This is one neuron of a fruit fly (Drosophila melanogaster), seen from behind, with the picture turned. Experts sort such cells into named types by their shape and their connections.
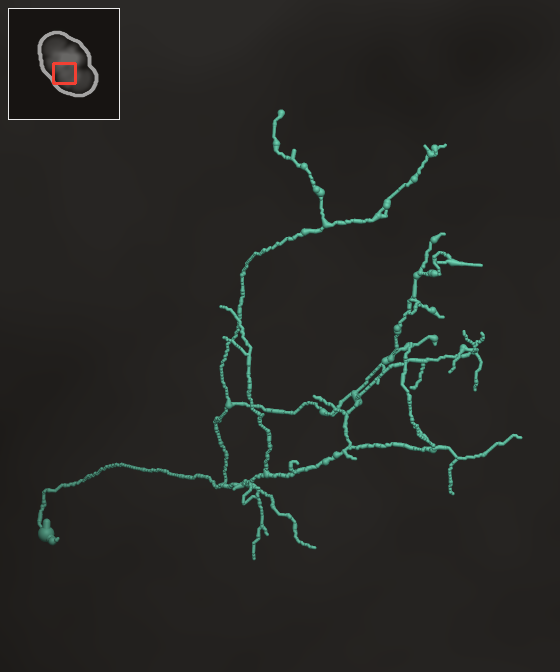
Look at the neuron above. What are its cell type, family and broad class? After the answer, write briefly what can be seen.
Its cell type is PS005_c. The family is hemilineage SMPad2. It is a central-brain intrinsic neuron. Its cell body lies at the lower left of the picture. The picture shows dozens of branch ends.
